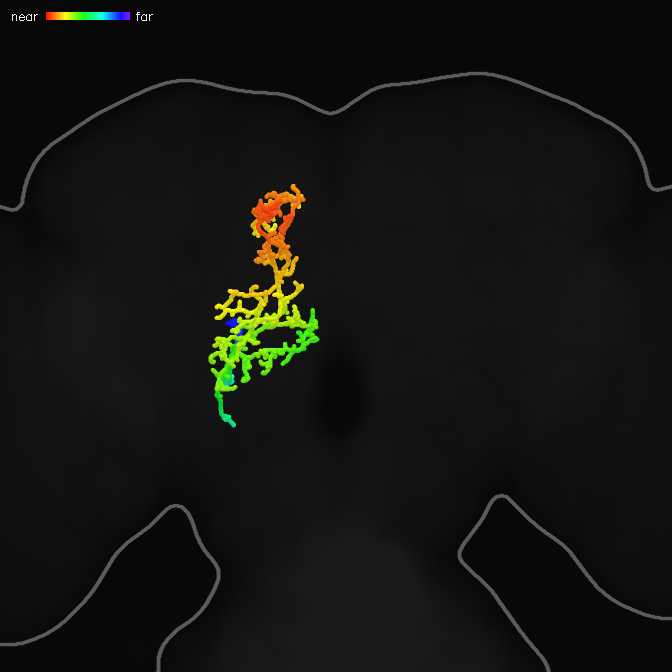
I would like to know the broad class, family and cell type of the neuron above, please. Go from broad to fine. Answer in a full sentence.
A central-brain intrinsic neuron of hemilineage DM5_ventral, type LAL185.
